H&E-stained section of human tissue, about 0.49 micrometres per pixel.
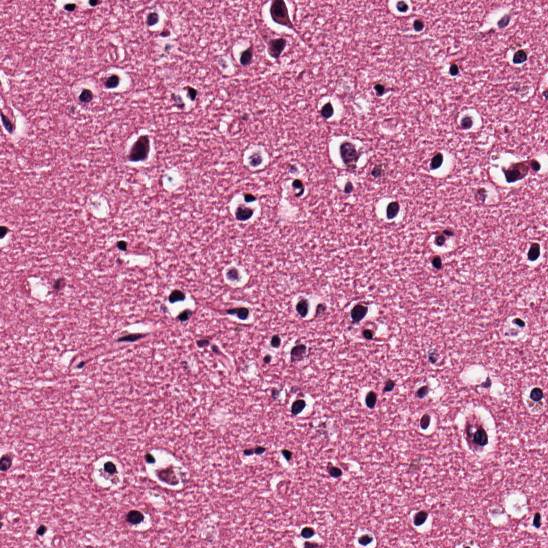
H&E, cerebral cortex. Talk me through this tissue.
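The field consists of a finely granular pink background throughout, with cells scattered singly and no organised units. Most of the cells are small, having round, dark-purple nuclei and little visible cytoplasm. A few elongated, spindle-shaped nuclei are present in the left half. Neither large vessels nor fat cells are seen.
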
